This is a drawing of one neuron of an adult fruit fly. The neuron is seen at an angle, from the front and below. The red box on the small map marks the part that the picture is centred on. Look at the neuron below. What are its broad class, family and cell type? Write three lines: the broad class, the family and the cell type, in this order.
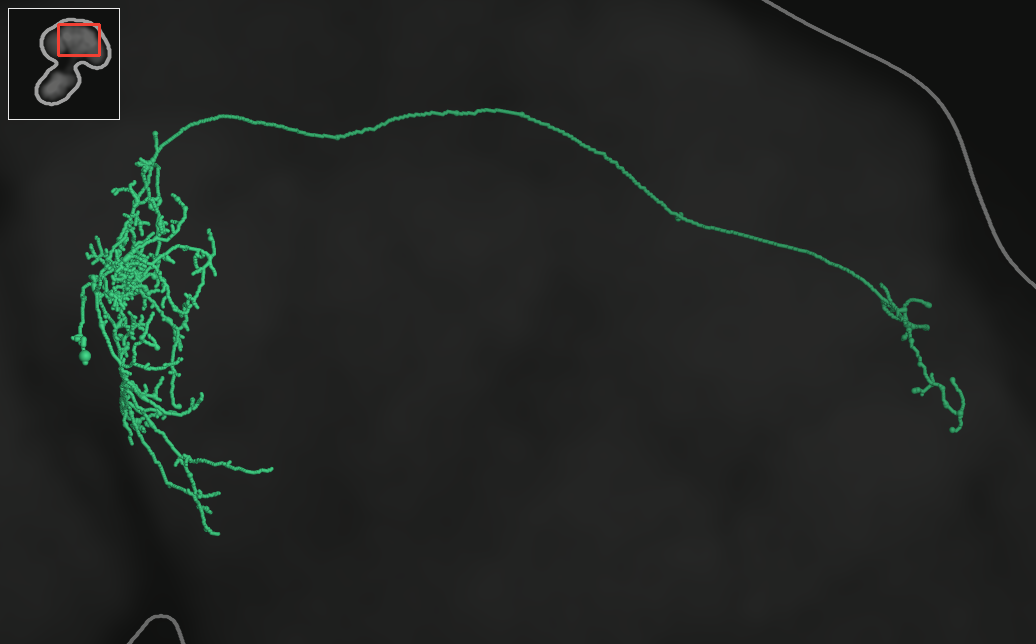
central-brain intrinsic neuron
hemilineage VLPl&p2_lateral
AVLP116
